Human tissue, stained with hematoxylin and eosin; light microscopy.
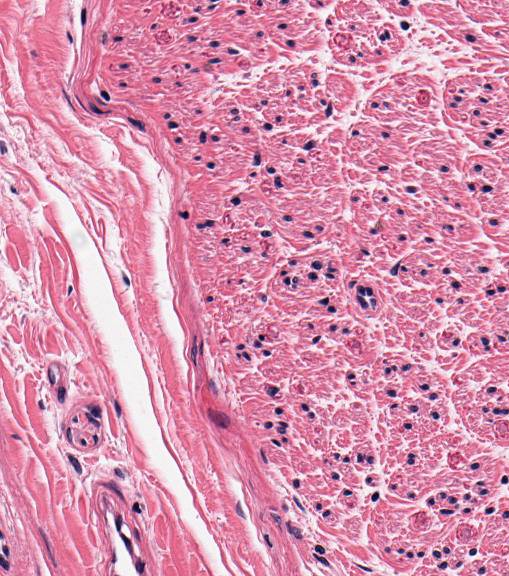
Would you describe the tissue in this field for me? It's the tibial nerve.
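Looking across the field, the right two-thirds is tissue cut in cross section, whereas a strip along the left edge has been cut lengthwise. In that left strip, wavy pink fibres carrying elongated nuclei run roughly from top to bottom. Lower left, I notice a small round cluster of a few nuclei, surrounded by pink tissue. I find no fat cells anywhere in the field.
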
